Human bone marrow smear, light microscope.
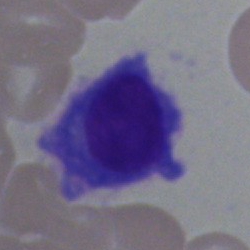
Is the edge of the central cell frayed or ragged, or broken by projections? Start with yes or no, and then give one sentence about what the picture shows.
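Yes. Knob-like cytoplasmic projections stick out on the right and lower sides of the cell.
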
